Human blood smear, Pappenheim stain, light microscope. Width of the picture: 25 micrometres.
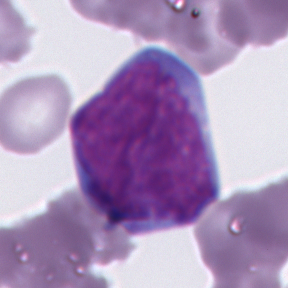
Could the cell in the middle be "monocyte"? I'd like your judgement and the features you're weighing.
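Start with size: the cell measures about 17 by 14 micrometres.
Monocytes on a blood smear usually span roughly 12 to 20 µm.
So size on its own does not rule out monocyte. Now look at how much of the cell the nucleus takes up: it is about 14 micrometres across and fills about 80% of the cell's area, and that goes with myeloblast and against monocyte.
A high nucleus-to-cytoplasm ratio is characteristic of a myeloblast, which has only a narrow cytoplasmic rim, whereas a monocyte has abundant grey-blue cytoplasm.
The rest you can simply note: the outline is angular, with several straight edges meeting at corners, the cytoplasm shows no granules and no vacuoles, and red cells lie close around the cell above, to the left and below. Putting it together, this is not a monocyte; it is a myeloblast.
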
